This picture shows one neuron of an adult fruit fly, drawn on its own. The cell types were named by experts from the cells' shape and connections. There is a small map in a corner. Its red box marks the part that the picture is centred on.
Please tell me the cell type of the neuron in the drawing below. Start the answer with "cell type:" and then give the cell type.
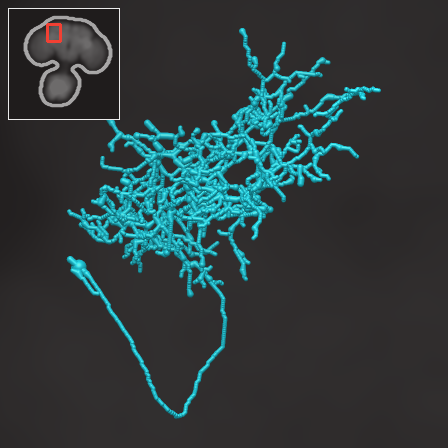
cell type: LHPV2a1_e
